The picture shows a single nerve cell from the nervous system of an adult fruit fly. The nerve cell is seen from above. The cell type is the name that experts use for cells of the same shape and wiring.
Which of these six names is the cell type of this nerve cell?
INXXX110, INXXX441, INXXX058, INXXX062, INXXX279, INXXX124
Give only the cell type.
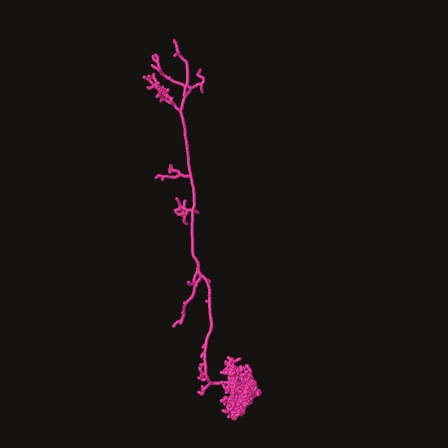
INXXX058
